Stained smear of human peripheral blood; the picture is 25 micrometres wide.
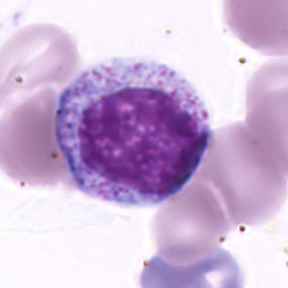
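Myelocyte, the nucleated cell at the centre of this stained peripheral blood smear. Its outline looks round, with a smooth edge. The nucleus seems to sit off-centre, toward the right of the cell. I see dark purple chromatin mottled with small paler spots, and no vacuoles in the cytoplasm. Roughly, the cell measures about 13 micrometres across and the nucleus about 11 micrometres, filling about 60% of the cell's area.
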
